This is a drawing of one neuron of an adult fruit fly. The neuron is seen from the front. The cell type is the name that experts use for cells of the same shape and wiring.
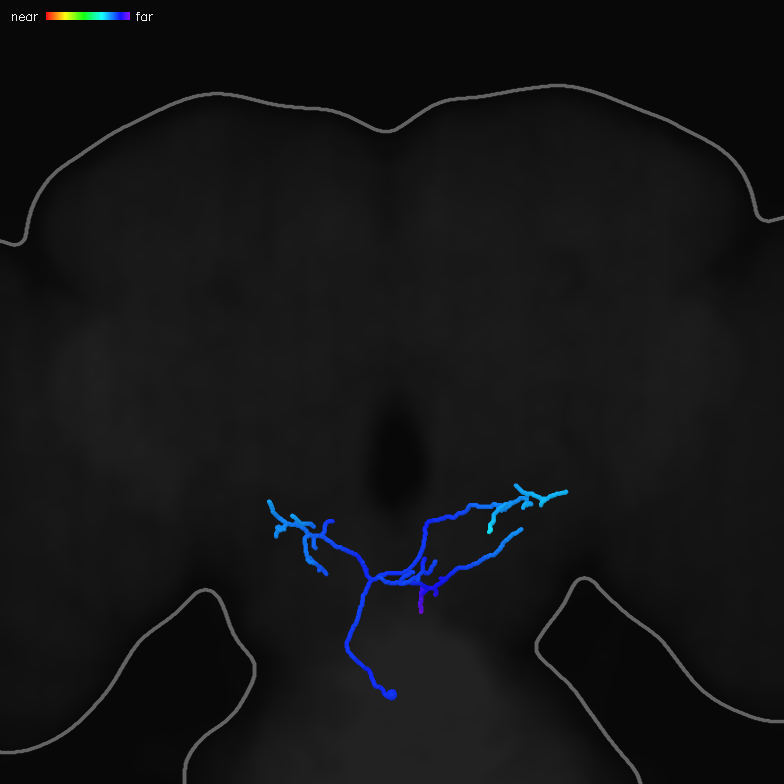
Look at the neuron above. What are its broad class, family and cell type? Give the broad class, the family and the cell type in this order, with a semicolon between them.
central-brain intrinsic neuron; hemilineage LB3; GNG326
